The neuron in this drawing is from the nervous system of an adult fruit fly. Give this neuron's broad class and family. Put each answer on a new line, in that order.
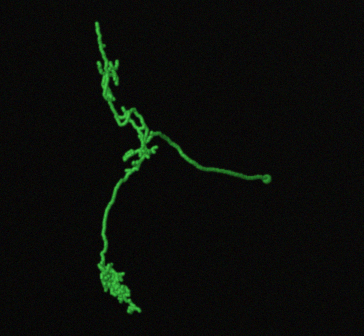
visual projection neuron
LPC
